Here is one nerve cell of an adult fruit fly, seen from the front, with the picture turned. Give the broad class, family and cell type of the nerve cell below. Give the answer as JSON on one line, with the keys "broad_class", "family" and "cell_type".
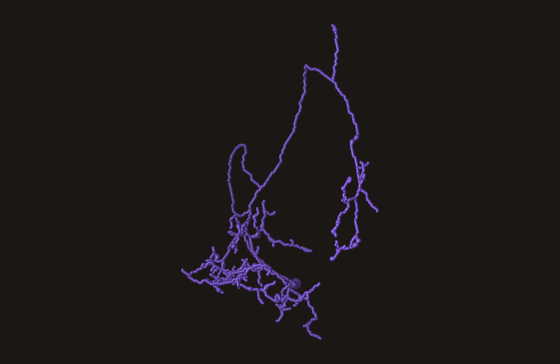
{"broad_class": "central-brain intrinsic neuron", "family": "hemilineage SLPp&v1_posterior", "cell_type": "LHPV4b2"}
